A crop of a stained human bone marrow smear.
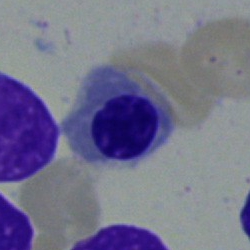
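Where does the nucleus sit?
Off-centre, toward the right side of the cell.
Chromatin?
Dense, dark purple.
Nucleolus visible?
No.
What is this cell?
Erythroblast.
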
